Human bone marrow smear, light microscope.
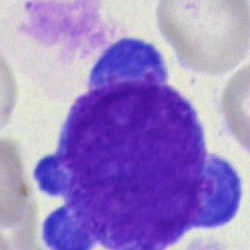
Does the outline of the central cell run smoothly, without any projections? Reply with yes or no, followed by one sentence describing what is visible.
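No. Several rounded blue blebs of cytoplasm bulge out from the cell edge.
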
